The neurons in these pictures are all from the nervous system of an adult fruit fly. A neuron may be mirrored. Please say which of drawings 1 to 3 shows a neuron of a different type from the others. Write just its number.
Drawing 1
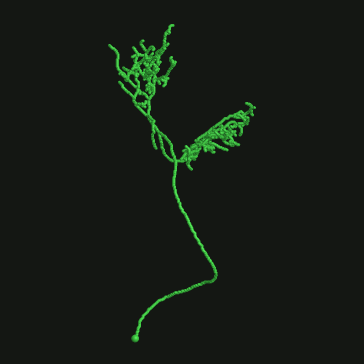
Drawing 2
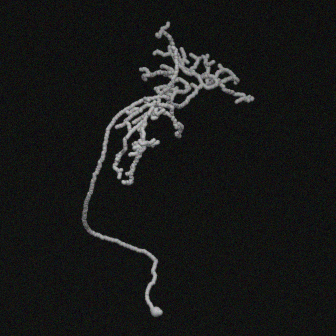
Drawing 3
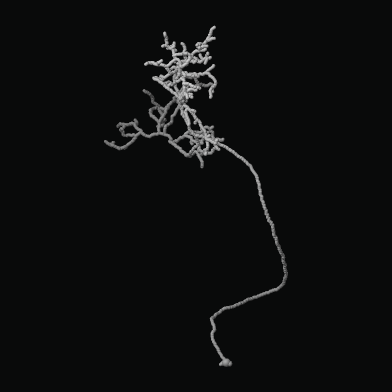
2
